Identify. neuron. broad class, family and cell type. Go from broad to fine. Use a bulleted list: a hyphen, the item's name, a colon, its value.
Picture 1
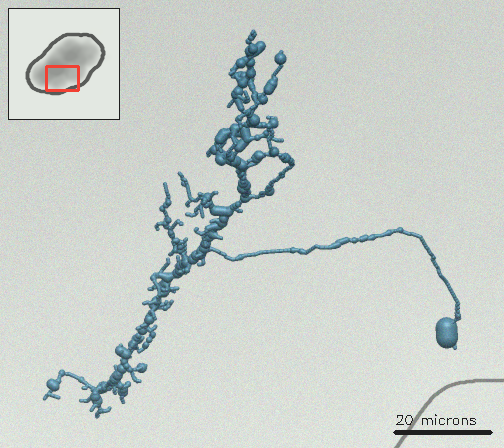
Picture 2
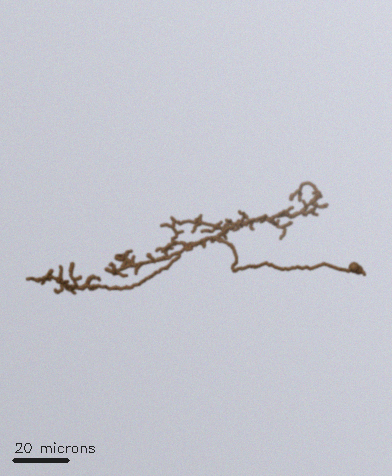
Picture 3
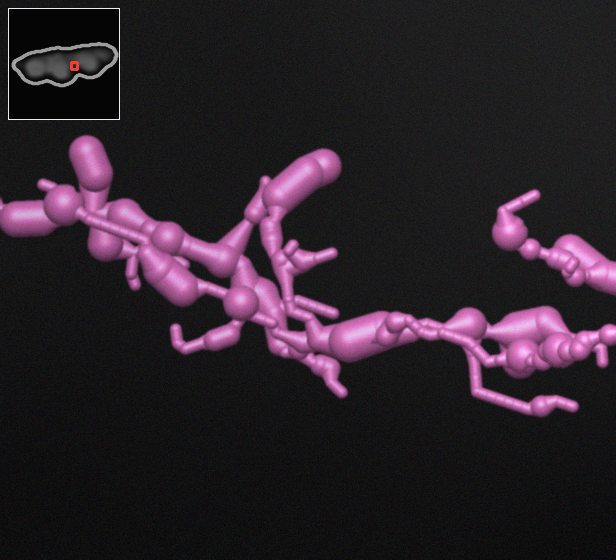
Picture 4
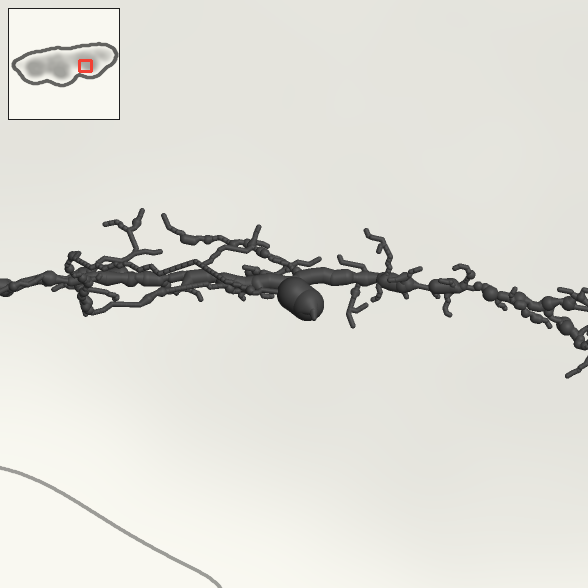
- broad class: nerve-cord intrinsic neuron
- family: hemilineage 09A
- cell type: IN09A039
